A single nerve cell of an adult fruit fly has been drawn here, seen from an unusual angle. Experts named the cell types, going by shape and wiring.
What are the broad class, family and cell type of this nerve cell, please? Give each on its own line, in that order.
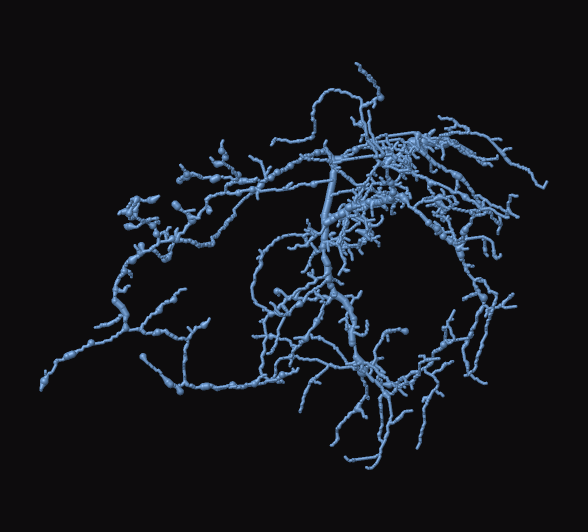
central-brain intrinsic neuron
hemilineage VLPa1_medial
aSP10A_a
